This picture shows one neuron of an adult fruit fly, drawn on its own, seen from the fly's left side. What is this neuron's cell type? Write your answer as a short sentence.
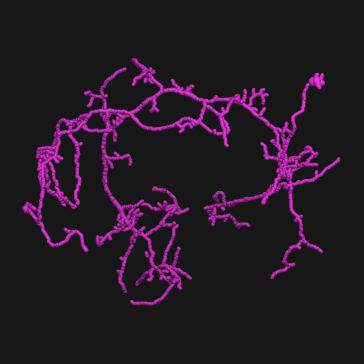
The cell type is IN03A049.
